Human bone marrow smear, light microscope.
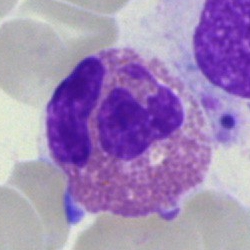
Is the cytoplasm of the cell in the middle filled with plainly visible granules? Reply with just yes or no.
Yes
